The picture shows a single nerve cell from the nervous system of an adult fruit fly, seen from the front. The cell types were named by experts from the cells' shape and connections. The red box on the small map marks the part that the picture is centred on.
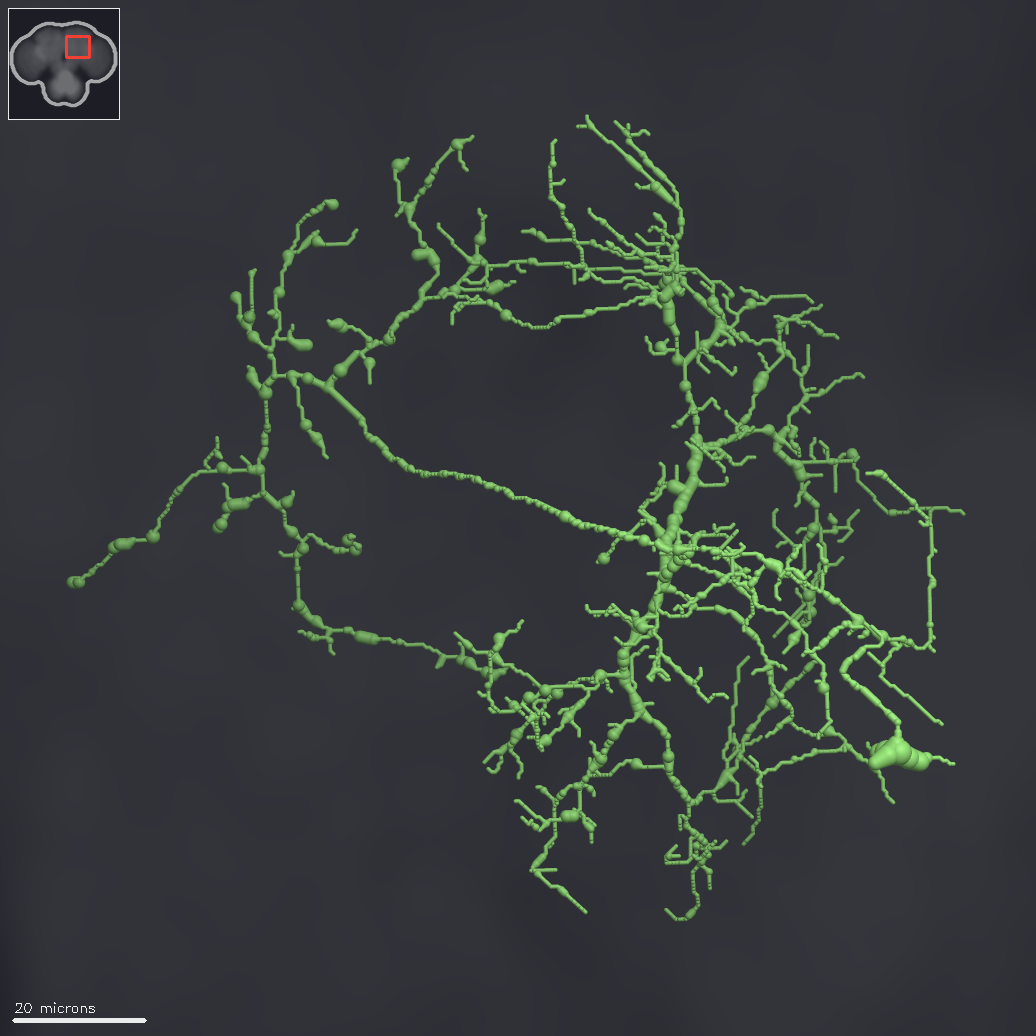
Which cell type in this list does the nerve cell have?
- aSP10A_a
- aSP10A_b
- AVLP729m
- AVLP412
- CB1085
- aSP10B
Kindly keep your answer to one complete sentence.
The cell type this nerve cell represents is aSP10A_a.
